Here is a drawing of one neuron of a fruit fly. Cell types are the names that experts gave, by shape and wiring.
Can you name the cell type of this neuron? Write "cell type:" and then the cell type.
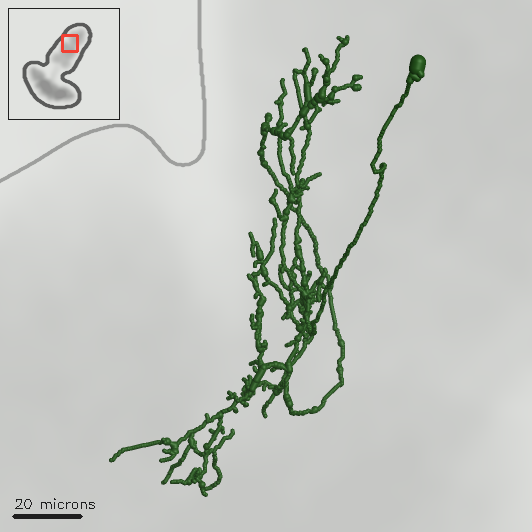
cell type: IN02A020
